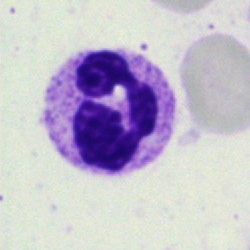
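Segmented neutrophil, the central cell of a stained human bone marrow smear viewed by light microscopy. Its outline is round and smooth. The chromatin is dark purple and densely clumped. Moderately plentiful, pale pinkish-lilac cytoplasm holds fine pinkish-purple granules scattered throughout it.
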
